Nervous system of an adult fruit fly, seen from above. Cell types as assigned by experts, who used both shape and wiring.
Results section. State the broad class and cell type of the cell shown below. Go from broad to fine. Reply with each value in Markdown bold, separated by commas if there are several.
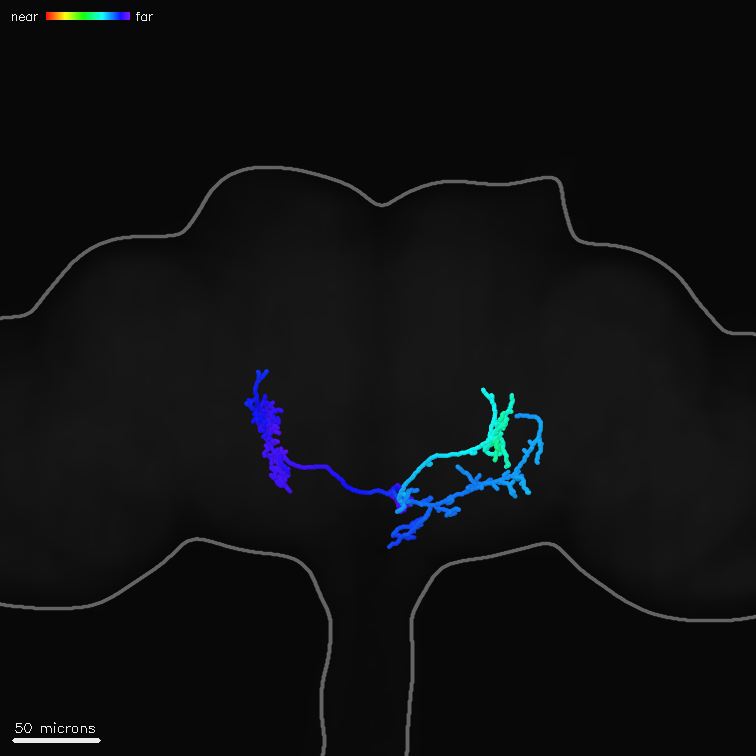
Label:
**central-brain intrinsic neuron**, **GNG527**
